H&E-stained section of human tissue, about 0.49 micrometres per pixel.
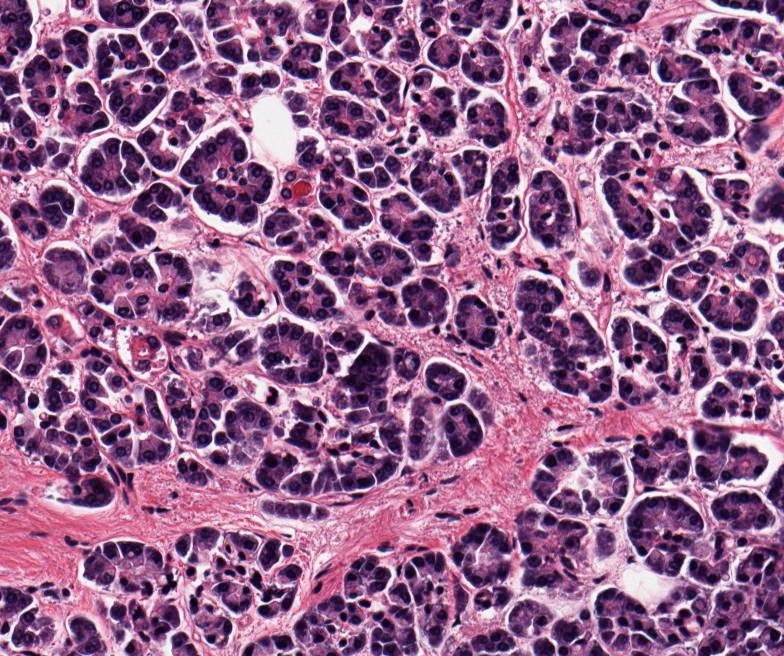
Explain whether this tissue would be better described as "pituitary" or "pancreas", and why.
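This one is pancreas. See what fills the field: small rounded clusters of closely packed cells, nearly everywhere, with narrow strands of pink stroma between them. In many, the cells gather around a tiny central lumen, an acinar pattern. Their nuclei are round and dark purple, and the fibrous stroma band carries scattered spindle-shaped nuclei.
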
